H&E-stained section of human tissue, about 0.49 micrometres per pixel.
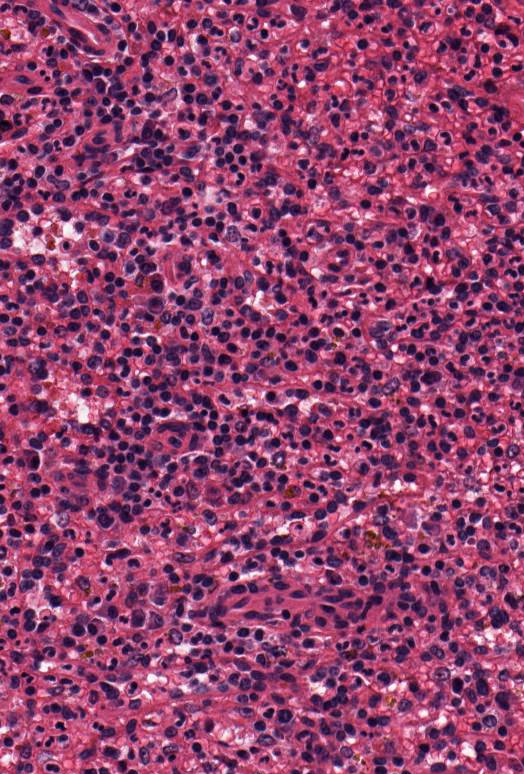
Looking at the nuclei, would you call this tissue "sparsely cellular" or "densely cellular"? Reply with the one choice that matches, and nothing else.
Densely cellular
